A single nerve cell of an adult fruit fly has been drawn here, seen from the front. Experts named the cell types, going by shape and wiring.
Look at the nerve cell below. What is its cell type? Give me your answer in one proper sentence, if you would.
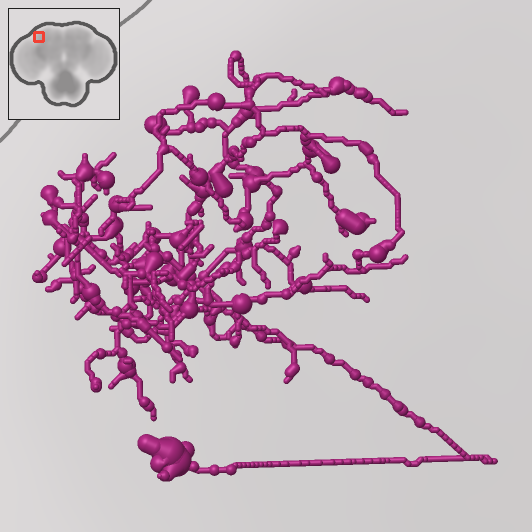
The neuron here is of the cell type CB2782.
